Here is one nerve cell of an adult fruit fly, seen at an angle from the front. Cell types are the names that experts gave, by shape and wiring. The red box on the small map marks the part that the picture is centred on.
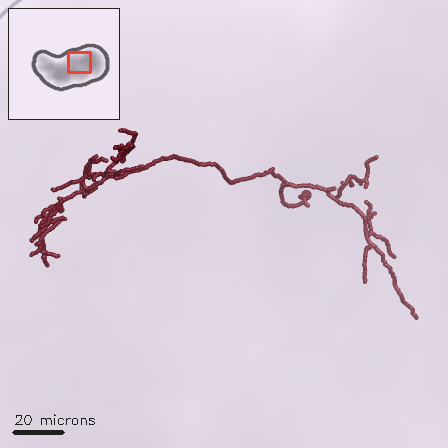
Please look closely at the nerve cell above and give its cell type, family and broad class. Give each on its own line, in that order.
CL351
hemilineage DM6_posterior
central-brain intrinsic neuron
